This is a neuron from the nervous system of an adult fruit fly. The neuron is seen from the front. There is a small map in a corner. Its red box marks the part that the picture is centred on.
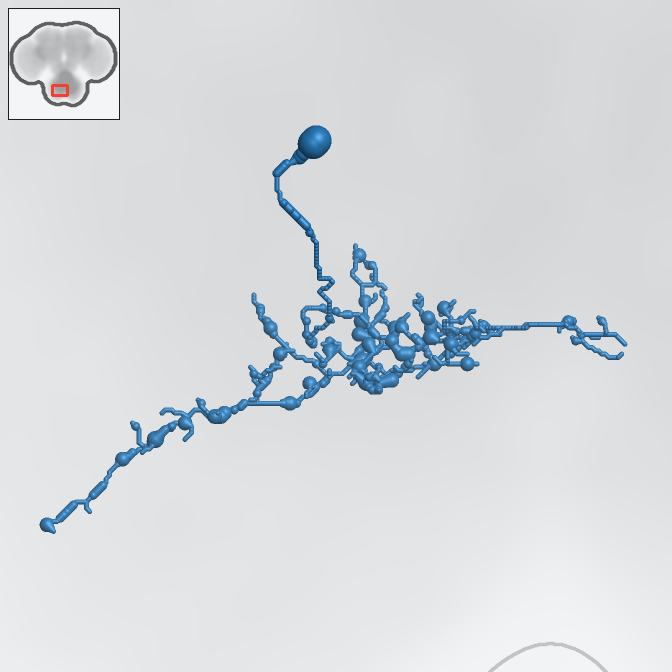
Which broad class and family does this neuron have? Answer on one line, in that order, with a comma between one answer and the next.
nerve-cord intrinsic neuron, hemilineage 09A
